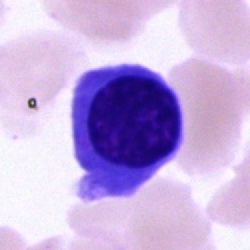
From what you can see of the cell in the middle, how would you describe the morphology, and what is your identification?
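See how dense and dark purple the chromatin is, with only small lighter patches, and there's no nucleolus to be seen. The cytoplasm is a deep blue and carries no granules. It's a plasma cell.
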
